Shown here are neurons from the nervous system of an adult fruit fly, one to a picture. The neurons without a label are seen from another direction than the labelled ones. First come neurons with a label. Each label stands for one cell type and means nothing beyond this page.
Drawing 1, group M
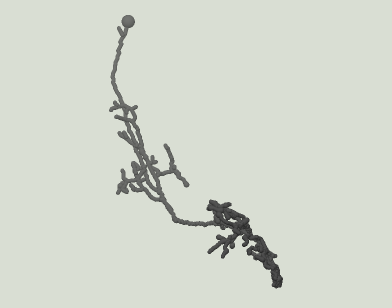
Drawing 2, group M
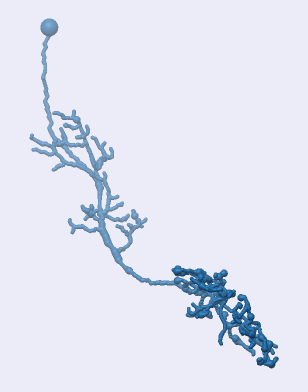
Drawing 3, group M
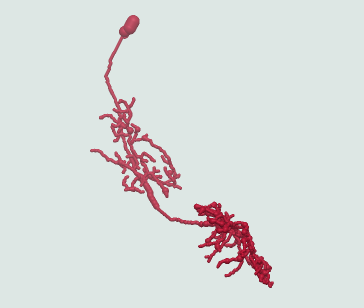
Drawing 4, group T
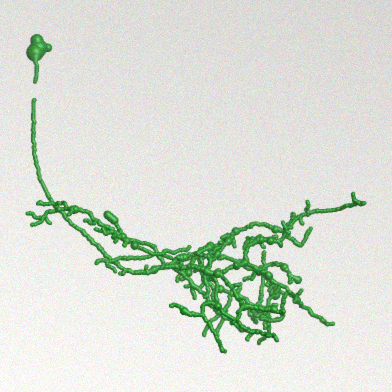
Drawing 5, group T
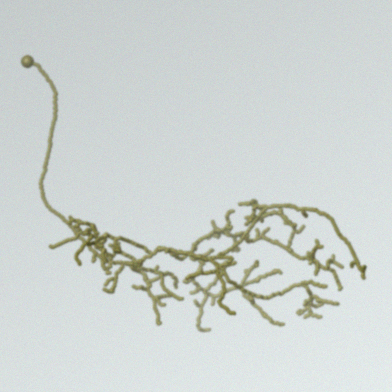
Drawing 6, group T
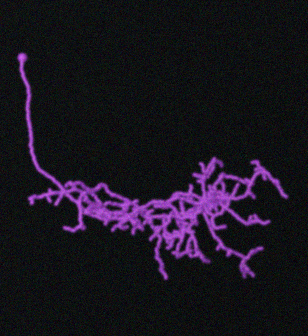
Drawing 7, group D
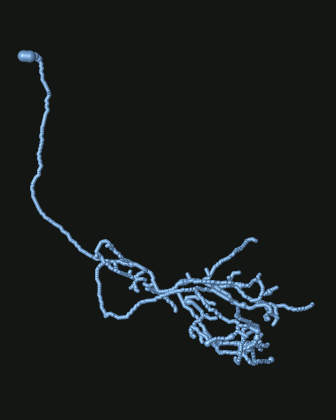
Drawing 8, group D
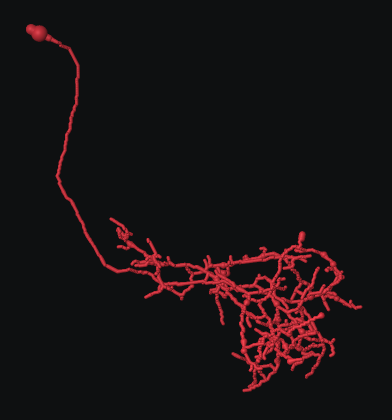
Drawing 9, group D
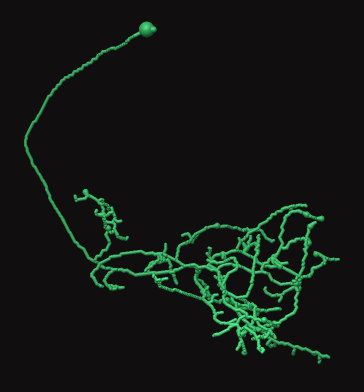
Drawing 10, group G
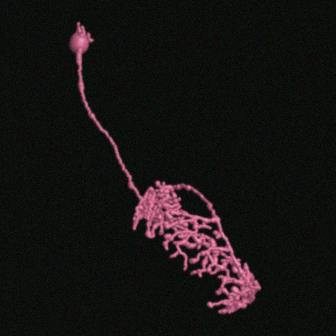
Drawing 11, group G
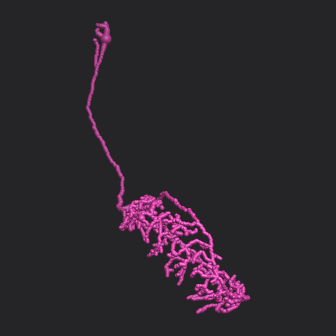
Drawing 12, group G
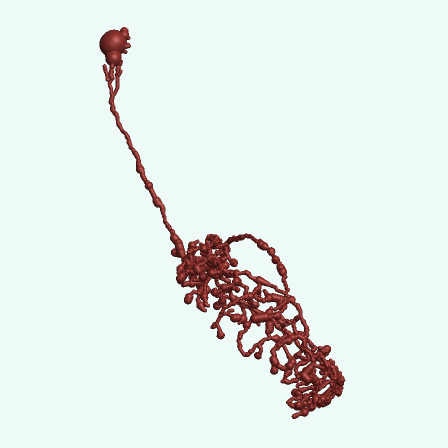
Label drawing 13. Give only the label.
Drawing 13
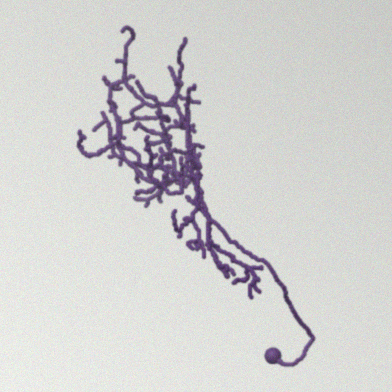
group T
